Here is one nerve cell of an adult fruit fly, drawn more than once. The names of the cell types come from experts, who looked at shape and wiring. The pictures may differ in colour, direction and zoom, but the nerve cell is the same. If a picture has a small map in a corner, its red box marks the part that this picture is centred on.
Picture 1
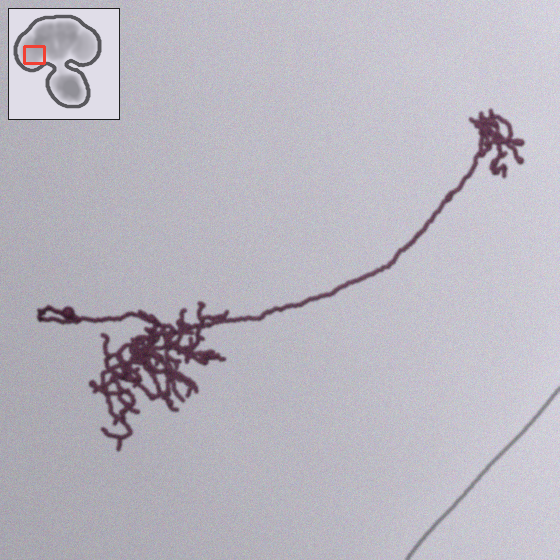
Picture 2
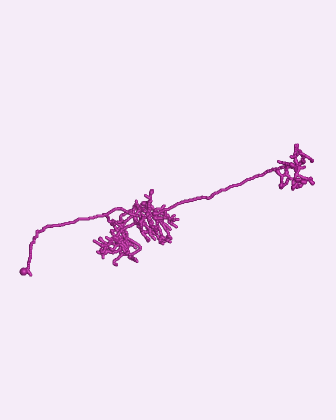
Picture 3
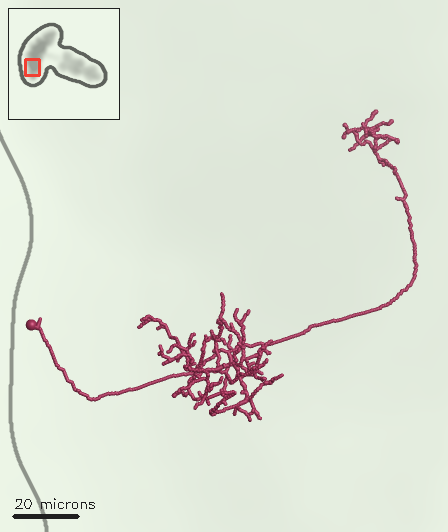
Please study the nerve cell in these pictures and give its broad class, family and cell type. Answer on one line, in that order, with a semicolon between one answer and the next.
optic-lobe intrinsic neuron; Tm; Tm38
